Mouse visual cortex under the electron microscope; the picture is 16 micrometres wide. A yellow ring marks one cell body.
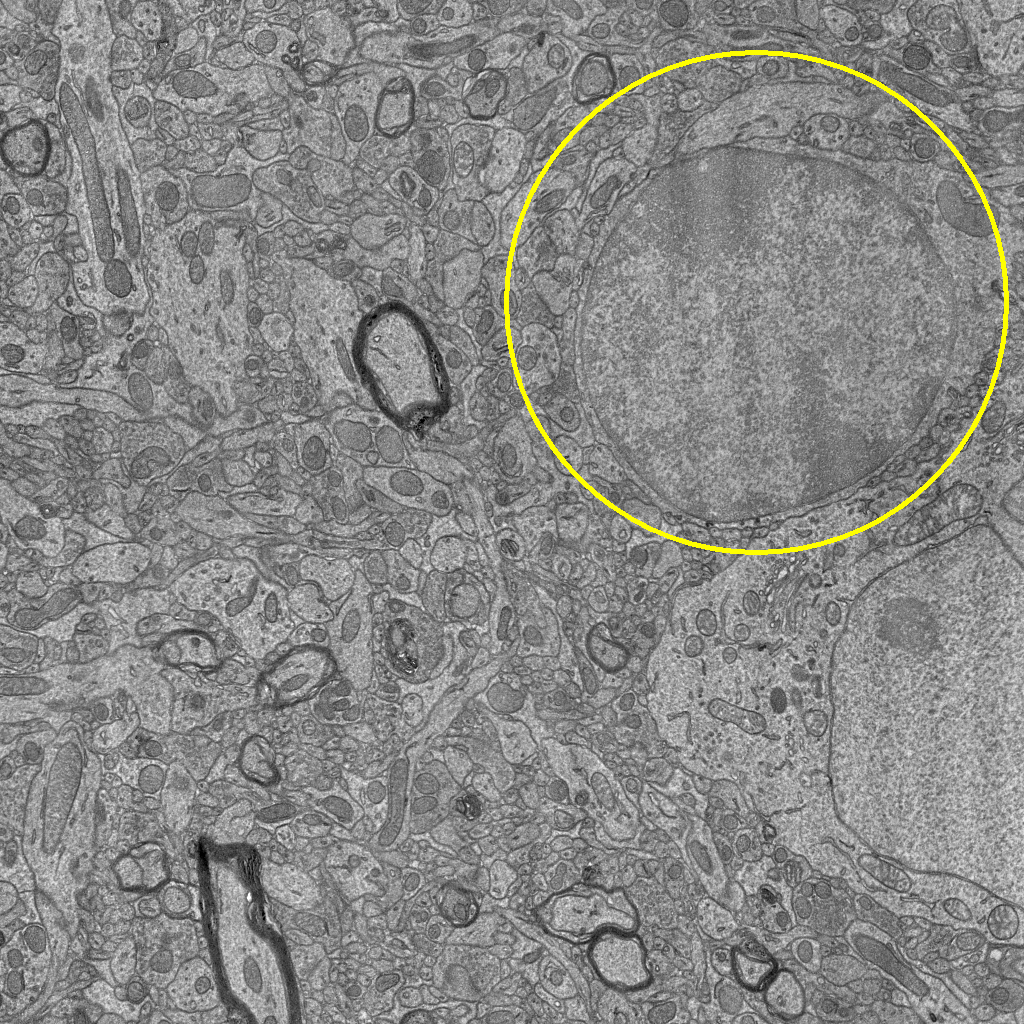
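Oligodendrocyte. Its round nucleus lies wholly inside the ring; the chromatin is finely mottled, without dense clumps along the envelope, and no distinct nucleolus is seen in this plane. Just below and to the right of the ring lies another cell body with a large nucleus.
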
